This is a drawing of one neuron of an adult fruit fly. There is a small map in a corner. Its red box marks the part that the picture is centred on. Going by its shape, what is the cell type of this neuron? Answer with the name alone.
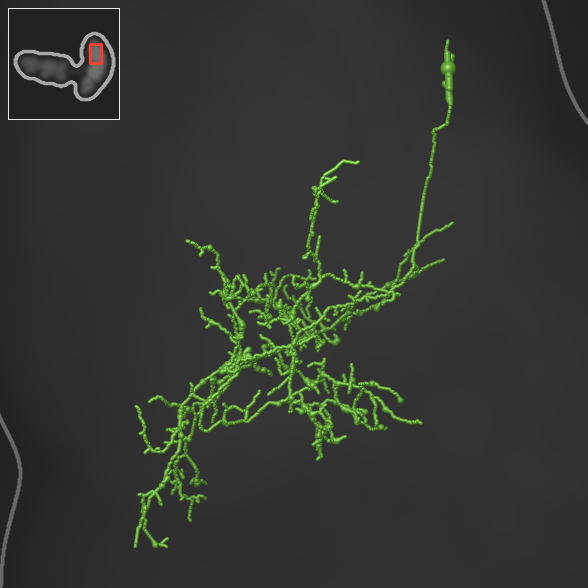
CL004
